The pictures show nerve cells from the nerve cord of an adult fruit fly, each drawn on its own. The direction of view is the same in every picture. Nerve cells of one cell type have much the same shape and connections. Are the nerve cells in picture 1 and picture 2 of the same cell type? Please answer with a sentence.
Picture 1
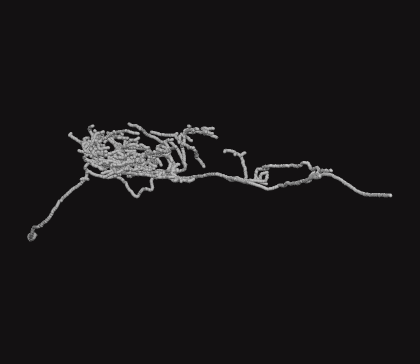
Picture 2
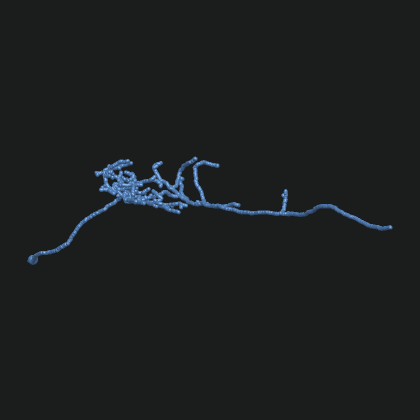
They are of different cell types.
